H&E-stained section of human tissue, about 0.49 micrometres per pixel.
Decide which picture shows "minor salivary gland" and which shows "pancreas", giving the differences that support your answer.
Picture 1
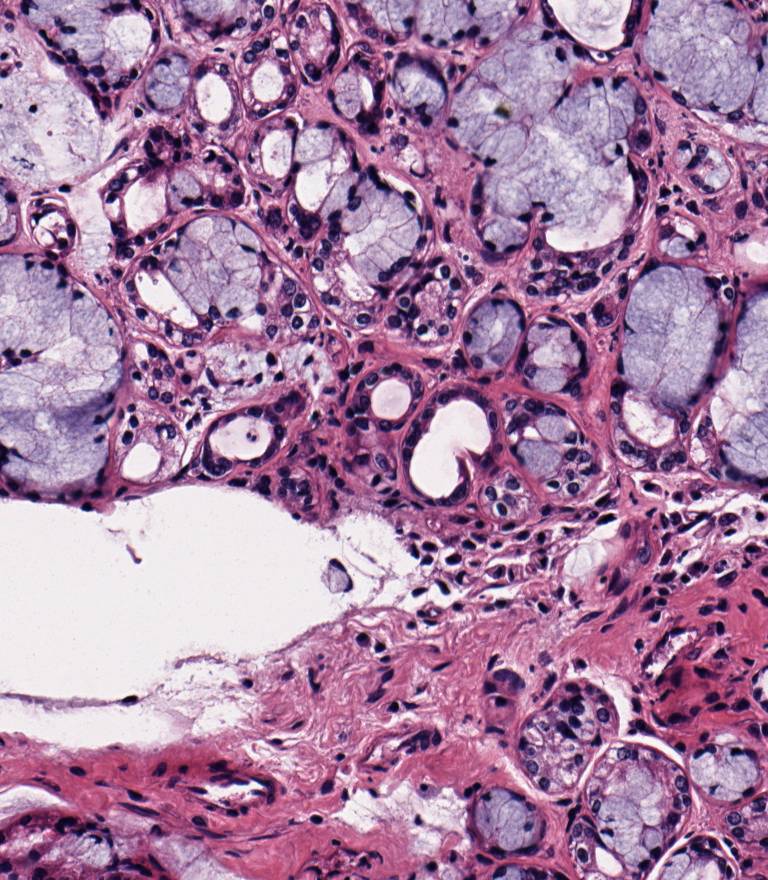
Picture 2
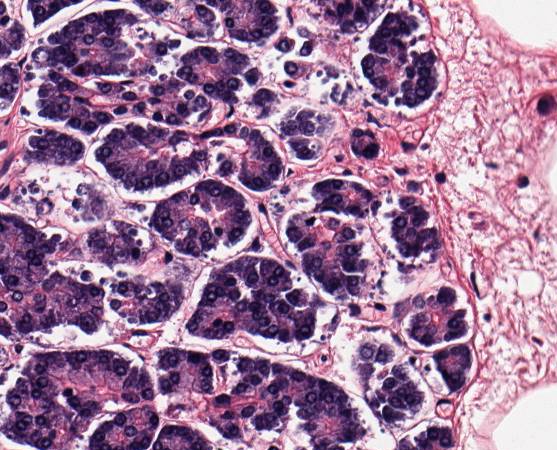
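Answer: picture 1 shows minor salivary gland, and picture 2 shows pancreas. Both are divided by thin pink fibrous septa: in picture 1 into lobules of rounded glandular units, in picture 2 into rounded cell clusters spanning the field from the left edge across the centre. The minor salivary gland shows many mucous acini filled with pale blue-grey, finely foamy cytoplasm, their nuclei small, dark and flattened against the outer edge of each acinus. Below an empty space in the field, its stroma is denser pink fibrous tissue with scattered spindle-shaped nuclei. In the pancreas, the cells have deeply purple, granular-looking cytoplasm and small, round, darkly stained nuclei of fairly uniform size. Several of its clusters have narrow, irregular central clefts rather than wide open lumens.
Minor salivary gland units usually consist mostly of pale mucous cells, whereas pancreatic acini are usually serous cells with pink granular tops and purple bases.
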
